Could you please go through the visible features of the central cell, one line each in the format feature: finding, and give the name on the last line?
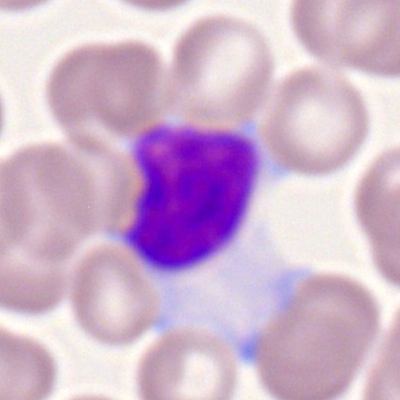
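Nucleus: shallow indentation on the left side
Chromatin: dark purple, coarsely clumped
Cytoplasm: mostly below and to the right of the nucleus
Granules: none seen in the cytoplasm
Name: lymphocyte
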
